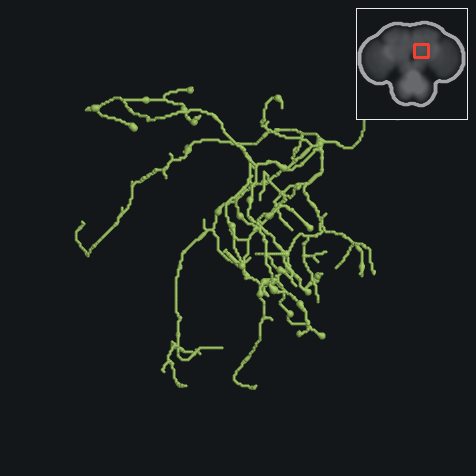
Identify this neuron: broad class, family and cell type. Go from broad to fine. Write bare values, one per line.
central-brain intrinsic neuron
hemilineage ALl1_dorsal
lLN14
